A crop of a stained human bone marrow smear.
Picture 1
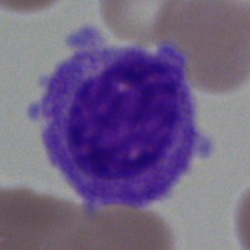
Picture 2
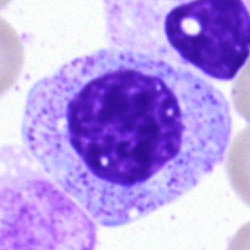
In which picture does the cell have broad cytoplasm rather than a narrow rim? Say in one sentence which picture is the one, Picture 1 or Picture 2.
For the cell in picture 2, the cytoplasm is broad.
